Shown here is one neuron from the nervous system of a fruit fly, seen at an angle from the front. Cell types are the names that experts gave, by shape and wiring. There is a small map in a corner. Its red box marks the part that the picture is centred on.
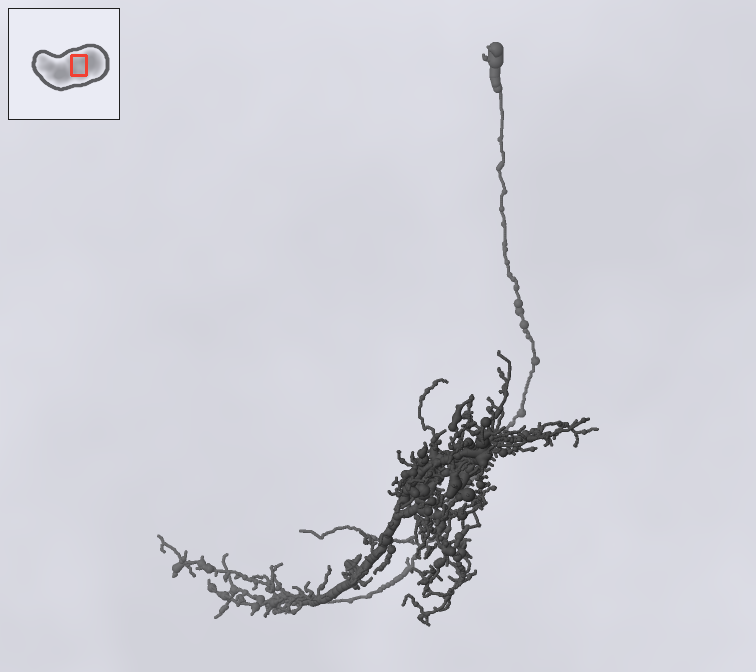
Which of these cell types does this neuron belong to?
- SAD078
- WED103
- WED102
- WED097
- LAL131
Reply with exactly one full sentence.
On the level of cell type, this neuron is LAL131.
